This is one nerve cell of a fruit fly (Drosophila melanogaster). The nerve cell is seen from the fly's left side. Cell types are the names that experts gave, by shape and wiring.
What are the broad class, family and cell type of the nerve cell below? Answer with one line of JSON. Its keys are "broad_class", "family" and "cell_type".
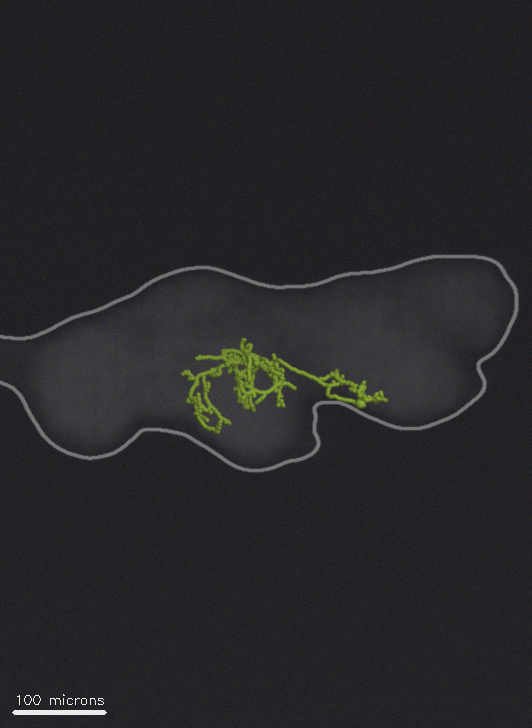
{"broad_class": "nerve-cord intrinsic neuron", "family": "hemilineage 03A", "cell_type": "IN03A058"}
